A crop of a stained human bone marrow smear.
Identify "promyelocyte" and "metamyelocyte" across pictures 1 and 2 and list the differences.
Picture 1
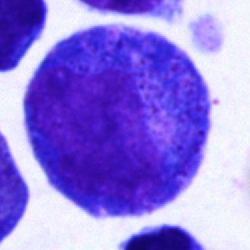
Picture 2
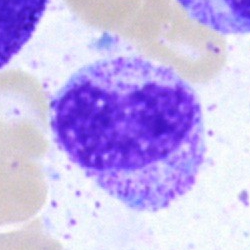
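Short version: the metamyelocyte is picture 2, and picture 1 is the promyelocyte. The quickest thing to check is the metamyelocyte's nucleus, which has a shallow notch in its upper edge.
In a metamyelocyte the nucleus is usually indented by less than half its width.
That nucleus also sits toward the top of the cell, leaving most of the cytoplasm below it, and no nucleolus is clearly visible in it.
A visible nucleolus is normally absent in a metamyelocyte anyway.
Its cytoplasm is pale rather than deeply blue, and pale red cells lie against its left side. The promyelocyte, by contrast, is round with a slightly uneven edge, where the other is only roughly round. Its chromatin has a fine texture rather than coarse clumps, there's a paler zone in the right part of the cell, and no vacuoles turn up. Off to its upper right, separate from the cell, sits a small pale purple fragment.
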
